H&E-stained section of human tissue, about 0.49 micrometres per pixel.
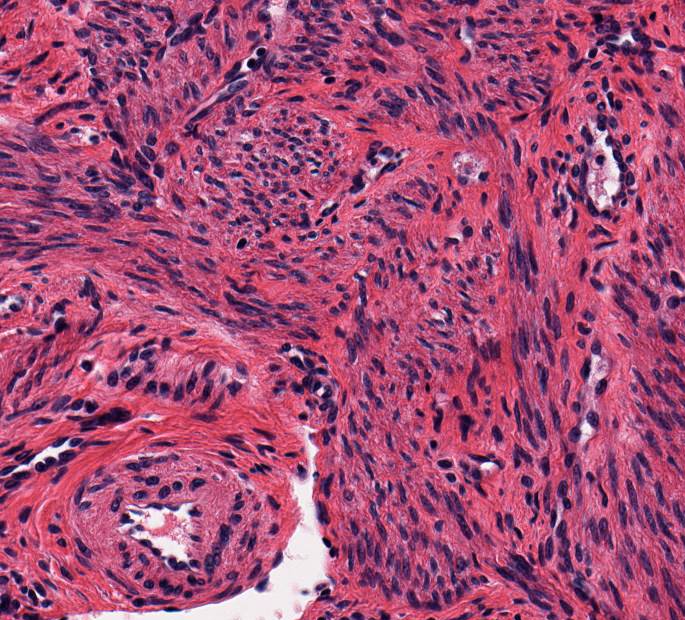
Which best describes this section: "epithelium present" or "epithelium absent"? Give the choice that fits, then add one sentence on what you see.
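Epithelium absent. No epithelium is present anywhere in the field.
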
